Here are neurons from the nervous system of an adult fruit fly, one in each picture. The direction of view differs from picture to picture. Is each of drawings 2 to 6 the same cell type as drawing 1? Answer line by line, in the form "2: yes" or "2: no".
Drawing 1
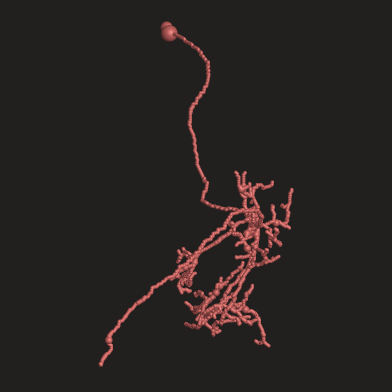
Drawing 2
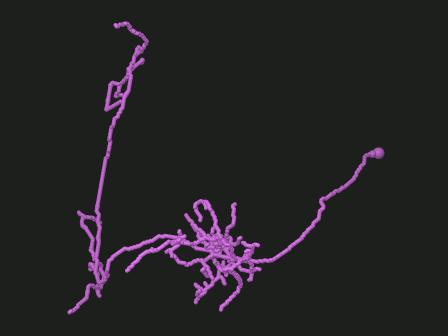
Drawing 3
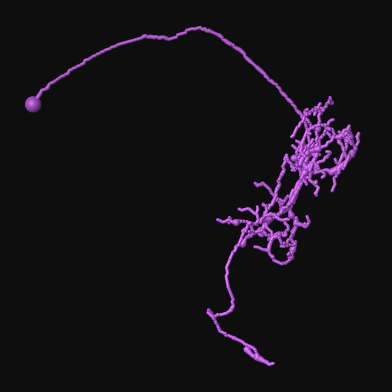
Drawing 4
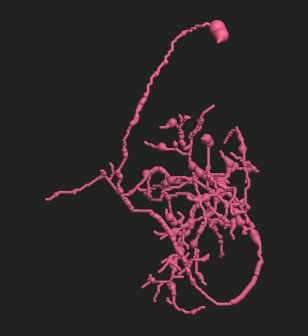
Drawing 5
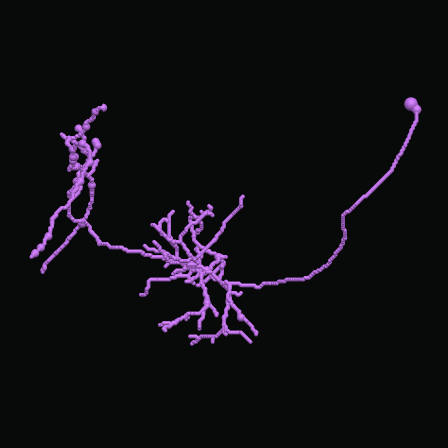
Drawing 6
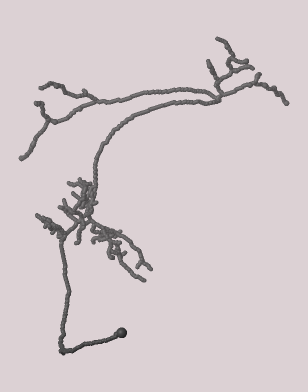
2: no
3: yes
4: yes
5: no
6: no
